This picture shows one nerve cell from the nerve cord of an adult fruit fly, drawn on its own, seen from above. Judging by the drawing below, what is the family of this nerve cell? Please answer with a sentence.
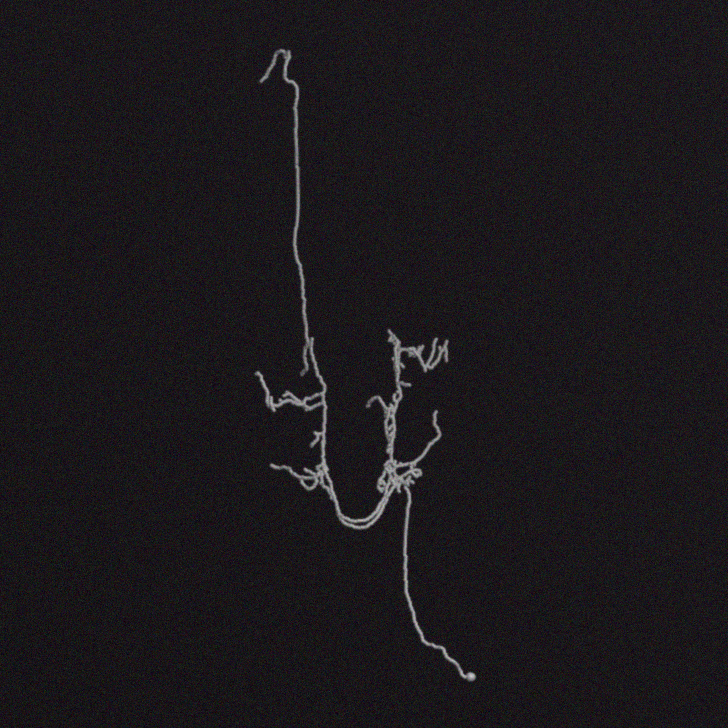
The family is hemilineage 06A.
